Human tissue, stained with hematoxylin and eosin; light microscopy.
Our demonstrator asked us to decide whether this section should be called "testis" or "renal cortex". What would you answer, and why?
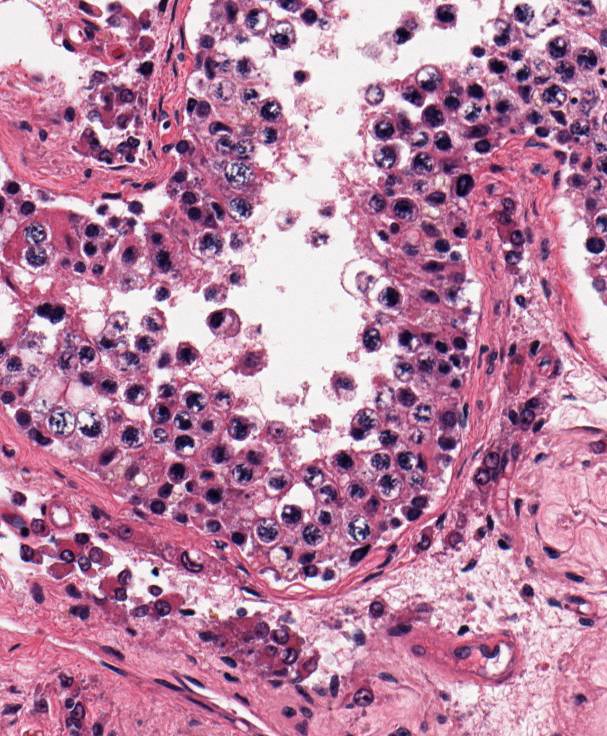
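This is testis, not renal cortex. What decides is a large tubule, filling most of the upper and central field, with a multilayered cellular lining around its lumen. Many large round cells in that lining carry coarse, thread-like, clumped chromatin. Its lumen is mostly empty, with only scattered detached rounded cells; the stroma at lower right is loose and pale.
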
